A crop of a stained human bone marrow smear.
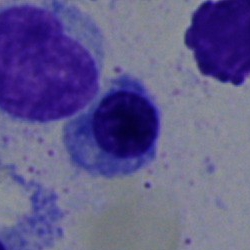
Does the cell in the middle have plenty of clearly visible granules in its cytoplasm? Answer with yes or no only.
No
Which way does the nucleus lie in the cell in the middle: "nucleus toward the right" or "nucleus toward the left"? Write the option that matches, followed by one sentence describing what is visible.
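Nucleus toward the right. The nucleus sits off-centre, toward the upper right of the cell.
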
